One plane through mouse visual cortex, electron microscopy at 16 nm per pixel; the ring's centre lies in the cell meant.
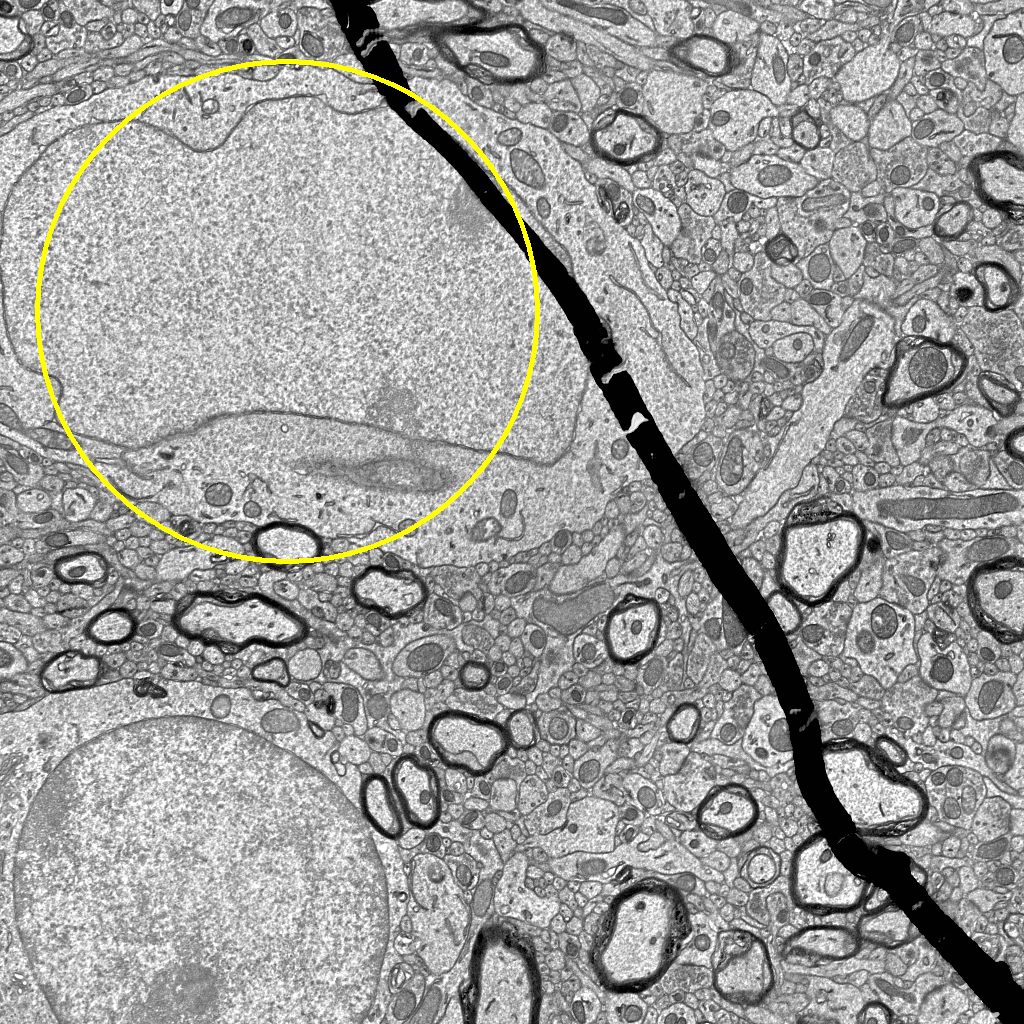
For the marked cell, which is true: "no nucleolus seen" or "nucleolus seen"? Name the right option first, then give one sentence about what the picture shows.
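No nucleolus seen. No dense, sharply bounded nucleolus is seen in the nucleus.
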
